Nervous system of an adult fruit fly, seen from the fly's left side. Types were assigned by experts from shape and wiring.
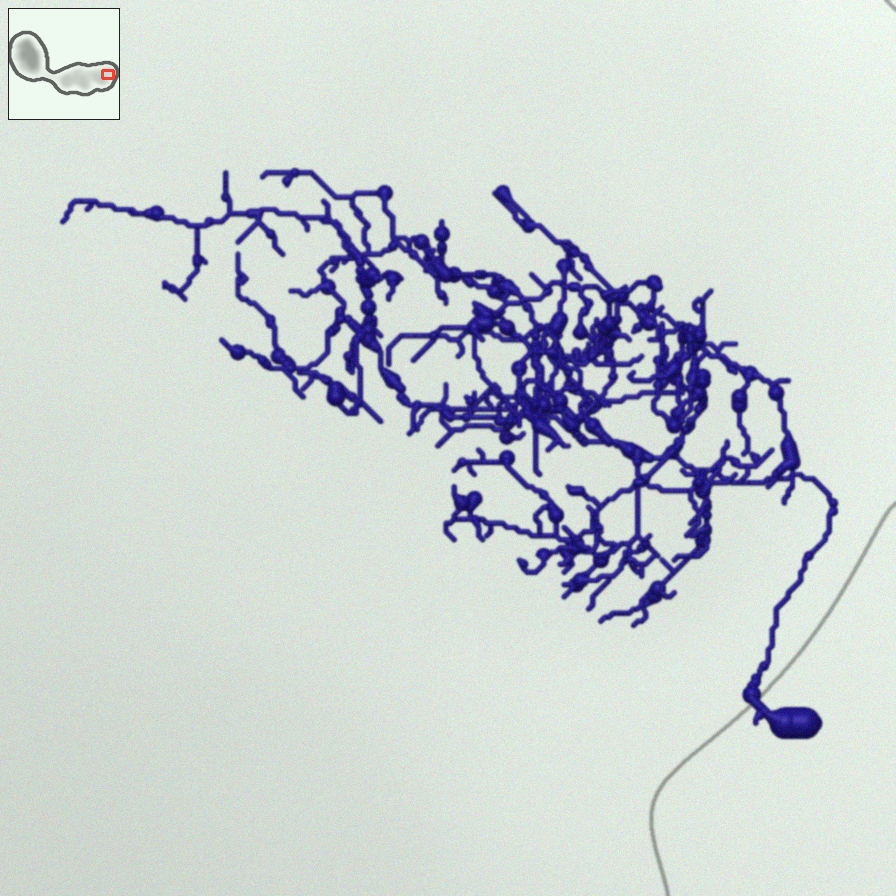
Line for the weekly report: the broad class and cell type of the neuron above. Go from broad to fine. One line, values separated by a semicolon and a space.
nerve-cord intrinsic neuron; INXXX431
